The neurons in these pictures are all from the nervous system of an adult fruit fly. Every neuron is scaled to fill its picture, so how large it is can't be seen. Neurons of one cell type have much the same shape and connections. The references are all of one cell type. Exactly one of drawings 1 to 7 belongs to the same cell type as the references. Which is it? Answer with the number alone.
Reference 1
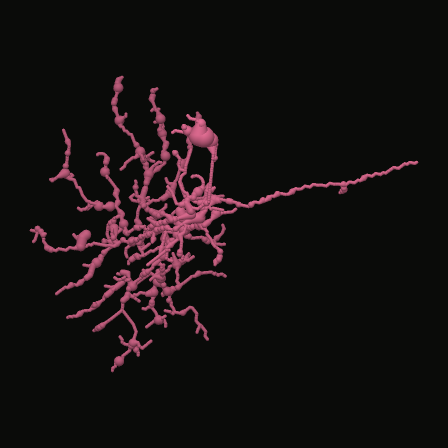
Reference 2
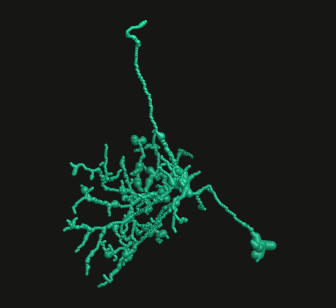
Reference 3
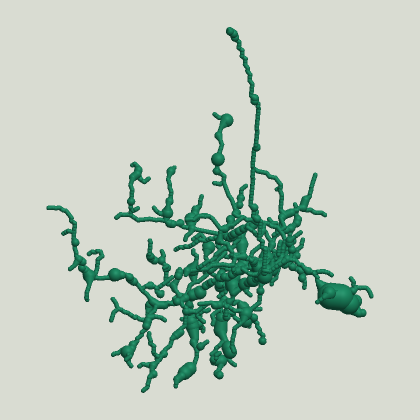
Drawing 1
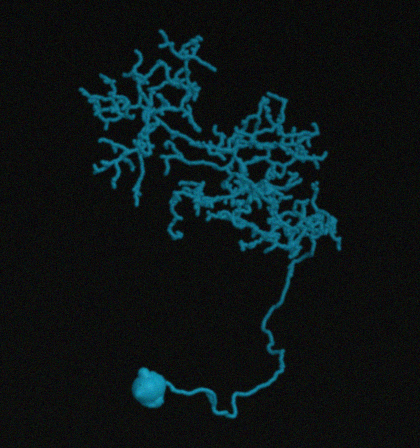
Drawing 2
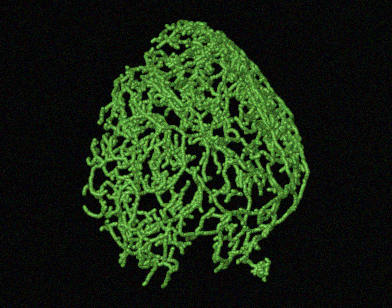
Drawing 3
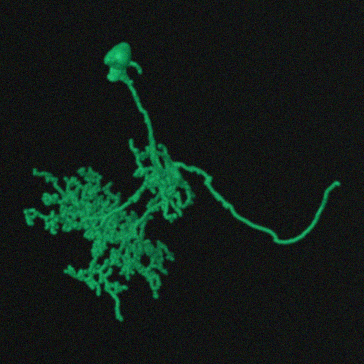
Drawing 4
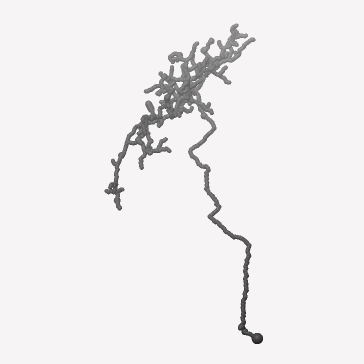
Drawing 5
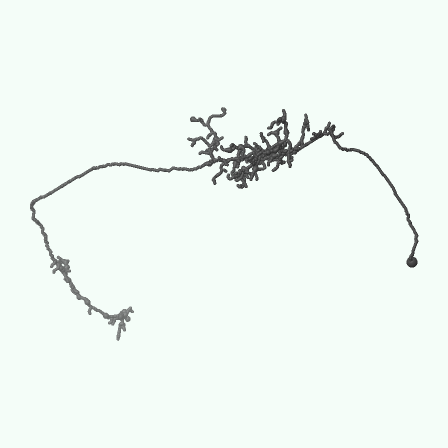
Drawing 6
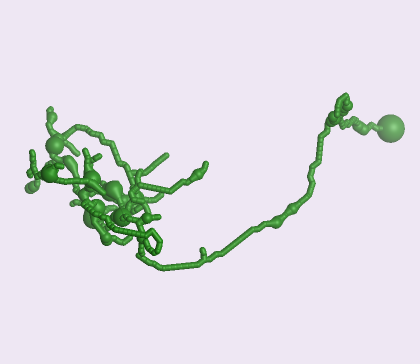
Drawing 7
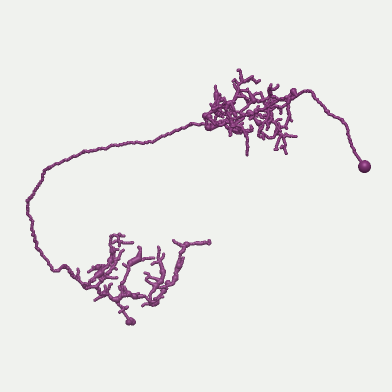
3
